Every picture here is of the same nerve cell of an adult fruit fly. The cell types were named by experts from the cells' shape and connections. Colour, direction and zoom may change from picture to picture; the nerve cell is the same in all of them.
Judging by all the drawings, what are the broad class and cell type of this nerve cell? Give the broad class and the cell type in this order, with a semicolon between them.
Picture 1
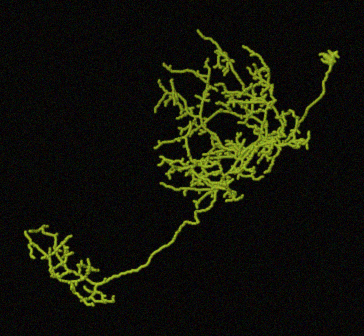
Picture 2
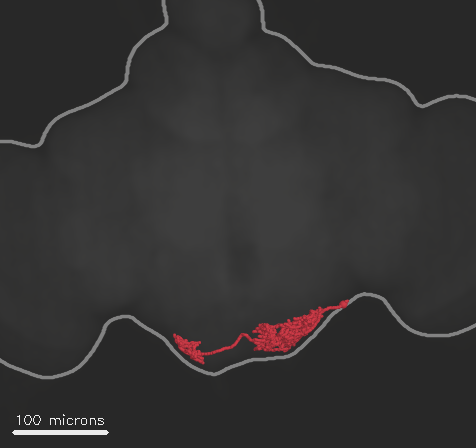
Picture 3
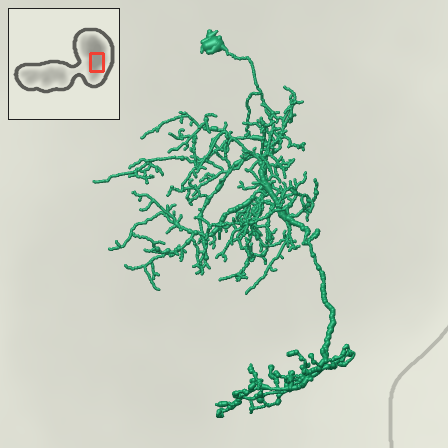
central-brain intrinsic neuron; GNG473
